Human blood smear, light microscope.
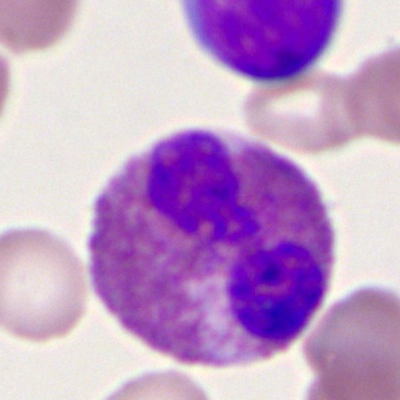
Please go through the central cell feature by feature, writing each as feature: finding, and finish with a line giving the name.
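Lobes: nucleus split into two separate lobes
Position: one lobe at the upper left, the other at the lower right
Chromatin: dense and dark purple in both lobes
Central patch: paler and less granular, in the lower middle of the cell between the lobes
Cell: eosinophil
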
